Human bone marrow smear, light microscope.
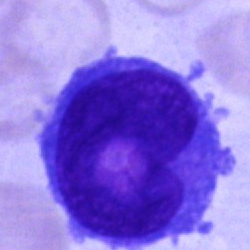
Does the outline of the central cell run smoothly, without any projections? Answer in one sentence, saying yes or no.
No, the cell's outline is not smooth; it is ragged or frayed, or has projections, blebs or tags.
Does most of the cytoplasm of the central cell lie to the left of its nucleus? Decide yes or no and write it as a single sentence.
No, toward the left of the cell is where the nucleus sits.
